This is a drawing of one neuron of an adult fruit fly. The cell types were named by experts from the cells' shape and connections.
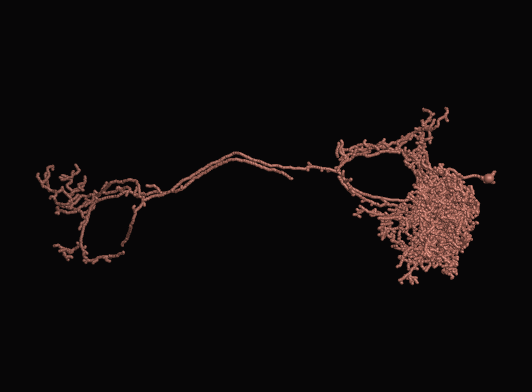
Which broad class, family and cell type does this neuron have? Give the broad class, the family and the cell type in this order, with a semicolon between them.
central-brain intrinsic neuron; hemilineage VLPl2_medial; AVLP434_a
